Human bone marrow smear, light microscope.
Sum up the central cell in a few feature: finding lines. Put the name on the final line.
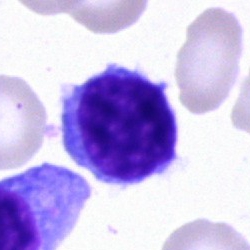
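Outline: roughly round
Chromatin: dark purple, coarsely clumped, with small paler patches
Cytoplasm: scant blue rim, widest on the left side
Edge: ragged, with small fine surface projections
Name: lymphocyte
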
